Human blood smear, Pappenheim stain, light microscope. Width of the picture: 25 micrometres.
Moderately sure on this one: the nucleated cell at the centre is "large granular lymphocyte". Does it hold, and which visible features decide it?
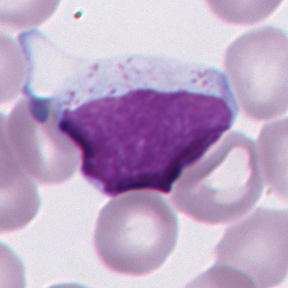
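Large granular lymphocyte: accepted. Deciding feature: abundant pale blue cytoplasm.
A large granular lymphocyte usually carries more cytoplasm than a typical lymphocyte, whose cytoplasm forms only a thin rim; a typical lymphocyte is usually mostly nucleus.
Here the single unlobed nucleus fills only the lower half of the cell, favouring large granular lymphocyte and arguing against typical lymphocyte.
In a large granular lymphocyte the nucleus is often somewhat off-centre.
The low-lying nucleus agrees. Chromatin dense, deep purple. No vacuoles in the cytoplasm. Red cells press against the lower edge.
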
